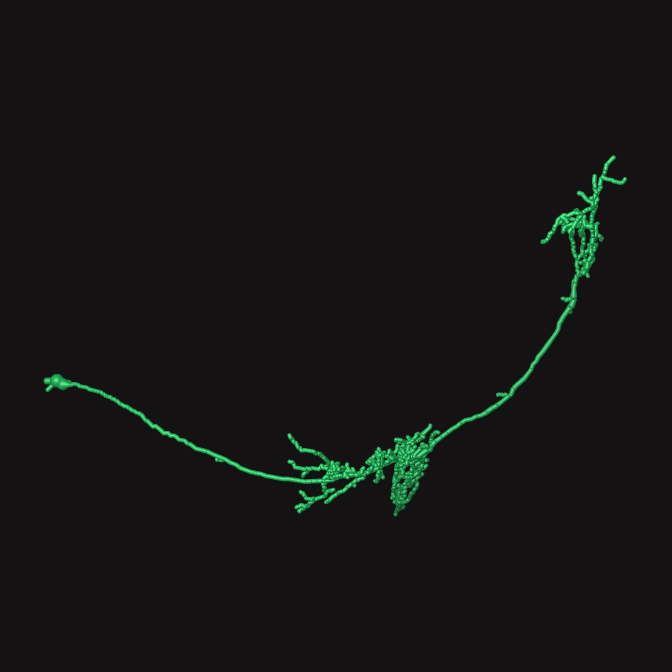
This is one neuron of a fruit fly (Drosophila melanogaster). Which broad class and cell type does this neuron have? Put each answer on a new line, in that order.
visual projection neuron
aMe6a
